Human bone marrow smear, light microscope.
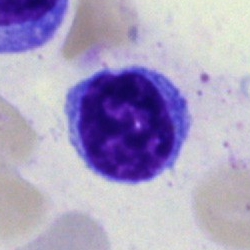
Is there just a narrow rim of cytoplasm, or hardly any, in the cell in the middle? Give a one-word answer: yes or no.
Yes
